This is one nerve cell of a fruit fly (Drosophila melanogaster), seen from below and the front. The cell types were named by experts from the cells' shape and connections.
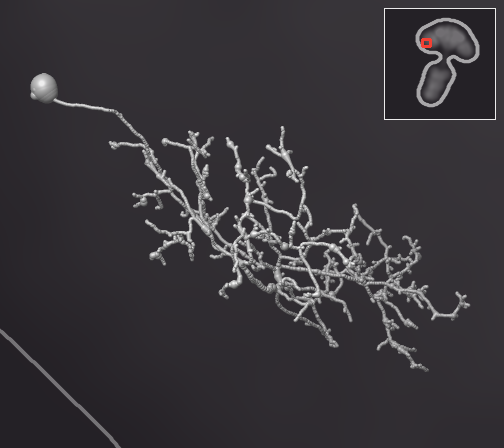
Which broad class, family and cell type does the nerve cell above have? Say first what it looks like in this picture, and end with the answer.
It is in the brain and does not reach the nerve cord. Its cell body lies at the upper left of the picture. Dozens of branch ends can be seen. This is an optic-lobe intrinsic neuron. Its family is Mi. Its cell type is Mi14.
